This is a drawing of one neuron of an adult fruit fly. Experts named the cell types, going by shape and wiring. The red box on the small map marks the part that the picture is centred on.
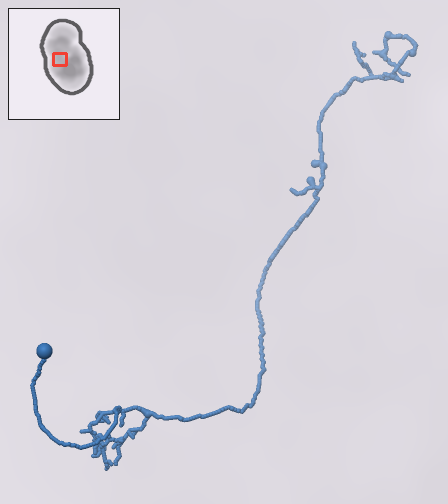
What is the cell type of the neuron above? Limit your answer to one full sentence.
The type of this neuron is the cell type PFNp_a.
